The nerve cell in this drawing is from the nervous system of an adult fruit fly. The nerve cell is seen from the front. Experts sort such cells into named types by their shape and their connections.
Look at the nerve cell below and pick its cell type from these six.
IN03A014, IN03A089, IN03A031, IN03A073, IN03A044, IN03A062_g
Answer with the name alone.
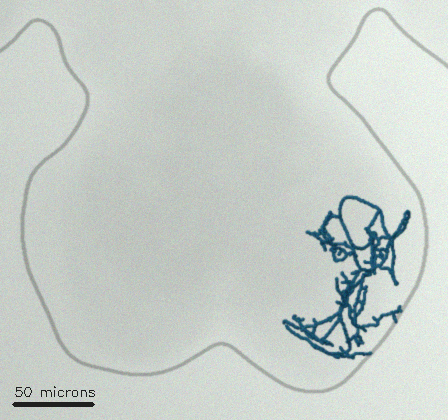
IN03A089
